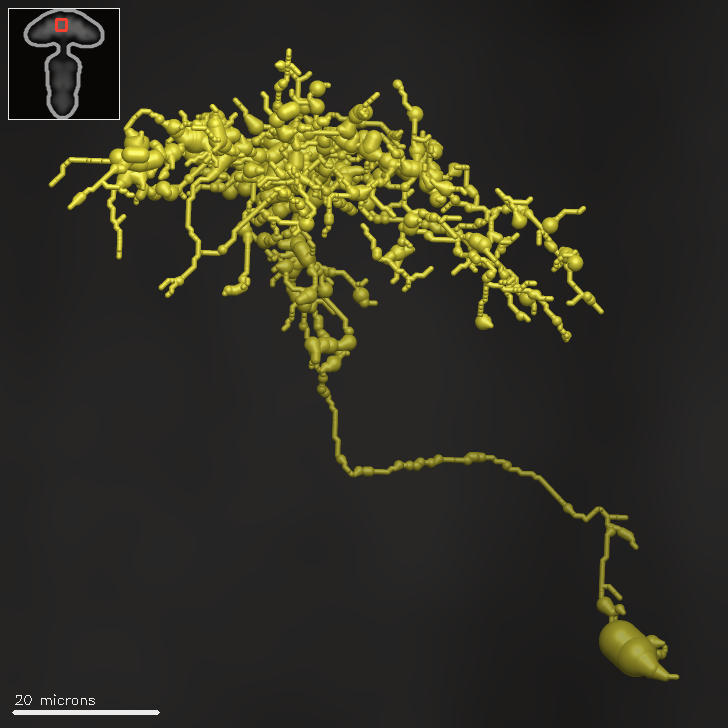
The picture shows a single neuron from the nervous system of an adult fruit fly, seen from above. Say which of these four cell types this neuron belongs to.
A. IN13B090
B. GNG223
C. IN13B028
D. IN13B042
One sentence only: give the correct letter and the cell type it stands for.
Option B holds the cell type of the neuron, GNG223.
